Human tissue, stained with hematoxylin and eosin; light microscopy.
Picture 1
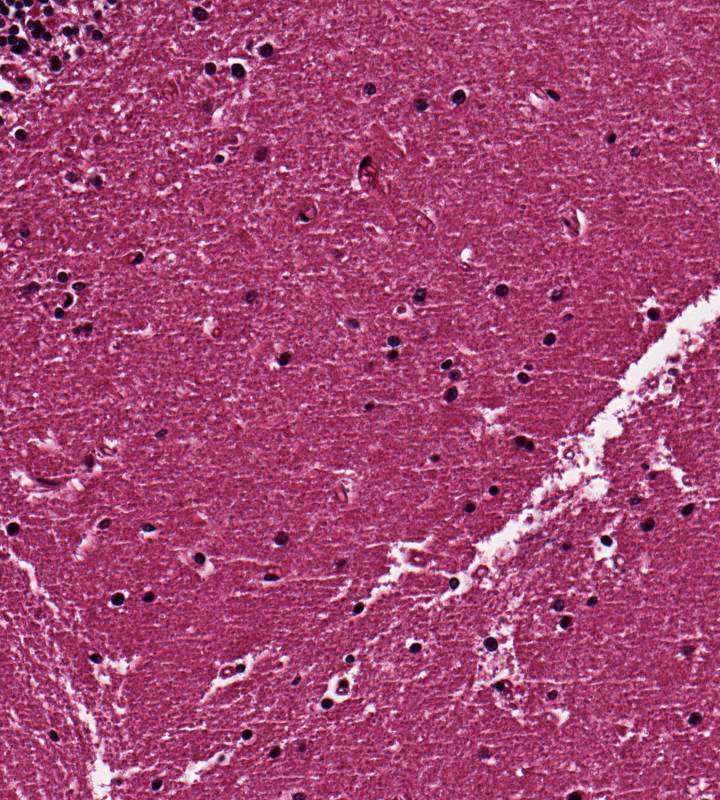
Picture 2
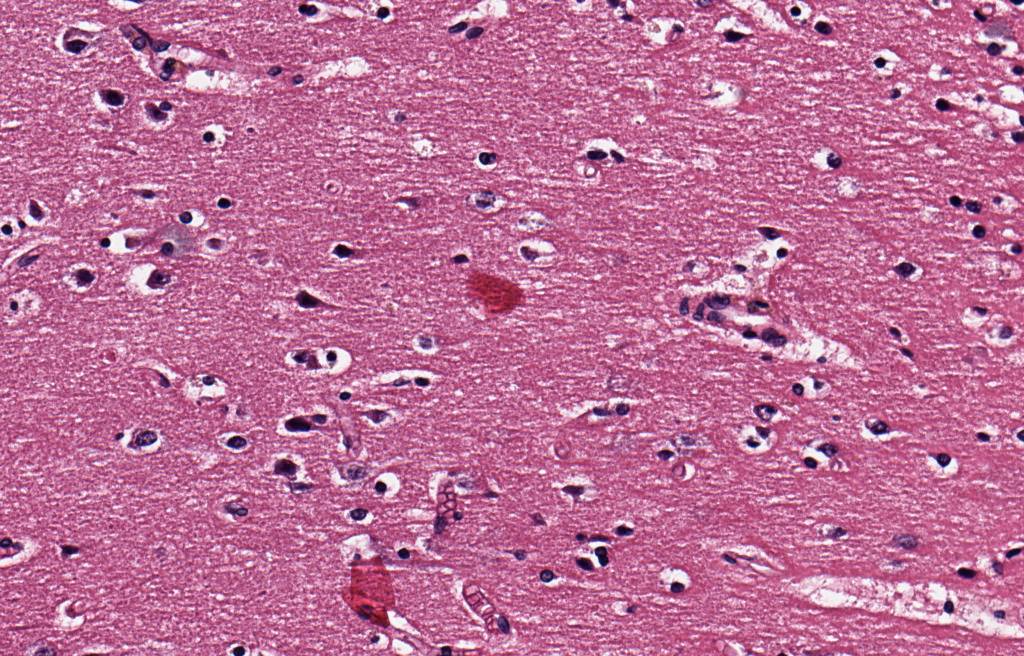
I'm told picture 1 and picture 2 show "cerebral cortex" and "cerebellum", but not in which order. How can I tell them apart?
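Picture 1: cerebellum. Picture 2: cerebral cortex. Picture 1: finely fibrillary, evenly pink neuropil-like matrix over most of the field; small dark nuclei crowded far more densely in the top-left corner than anywhere else. Picture 2: finely fibrillary pink neuropil throughout, small nuclei evenly scattered, mostly round and dark with little or no visible cytoplasm. Picture 2 also: two angular, intensely red cell bodies, one near the centre, one near the lower edge left of centre.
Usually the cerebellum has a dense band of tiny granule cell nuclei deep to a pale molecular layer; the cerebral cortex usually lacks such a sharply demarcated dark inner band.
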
